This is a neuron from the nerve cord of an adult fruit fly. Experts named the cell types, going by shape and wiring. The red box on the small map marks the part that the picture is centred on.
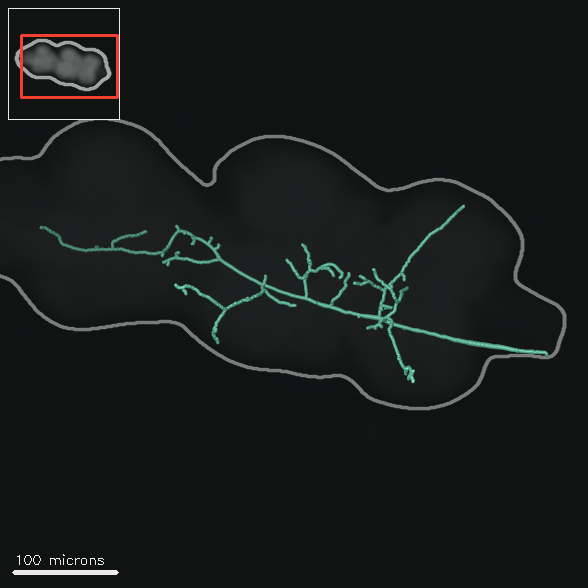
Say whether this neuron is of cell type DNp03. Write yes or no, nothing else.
no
